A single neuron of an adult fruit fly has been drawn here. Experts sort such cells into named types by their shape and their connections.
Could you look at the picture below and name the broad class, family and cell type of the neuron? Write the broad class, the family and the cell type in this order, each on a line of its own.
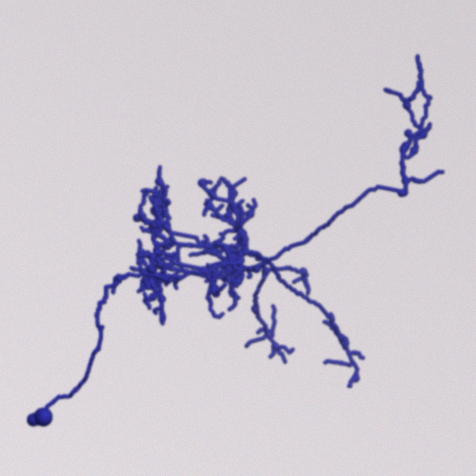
optic-lobe intrinsic neuron
Y
Y11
